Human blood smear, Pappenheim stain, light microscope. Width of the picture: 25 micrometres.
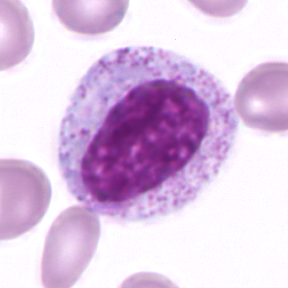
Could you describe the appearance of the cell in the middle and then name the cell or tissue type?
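Start with the outline: it is round to slightly oval and smooth. Now the nucleus, which is oval and measures about 13 by 8 micrometres. Look closely at its chromatin; it is coarse and clumped, with small paler gaps between the dark areas. The cytoplasm around it is pale grey-blue, and if you scan it you will find fine reddish-purple granules scattered throughout. This cell is a myelocyte.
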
